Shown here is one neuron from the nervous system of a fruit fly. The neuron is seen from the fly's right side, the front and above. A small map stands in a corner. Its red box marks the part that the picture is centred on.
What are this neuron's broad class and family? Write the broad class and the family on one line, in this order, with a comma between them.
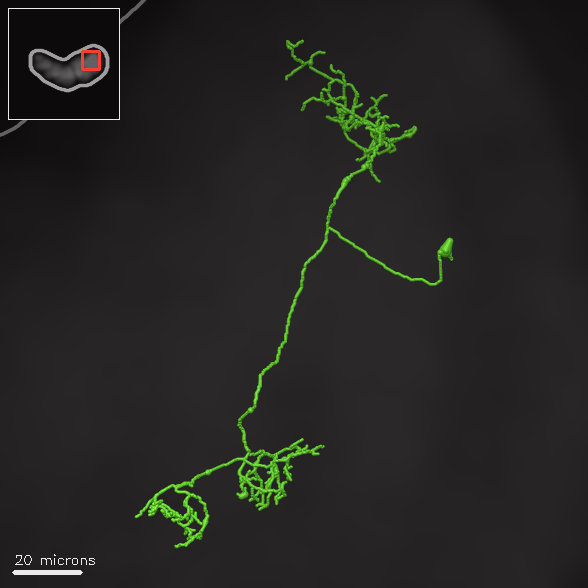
central-brain intrinsic neuron, class DAN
